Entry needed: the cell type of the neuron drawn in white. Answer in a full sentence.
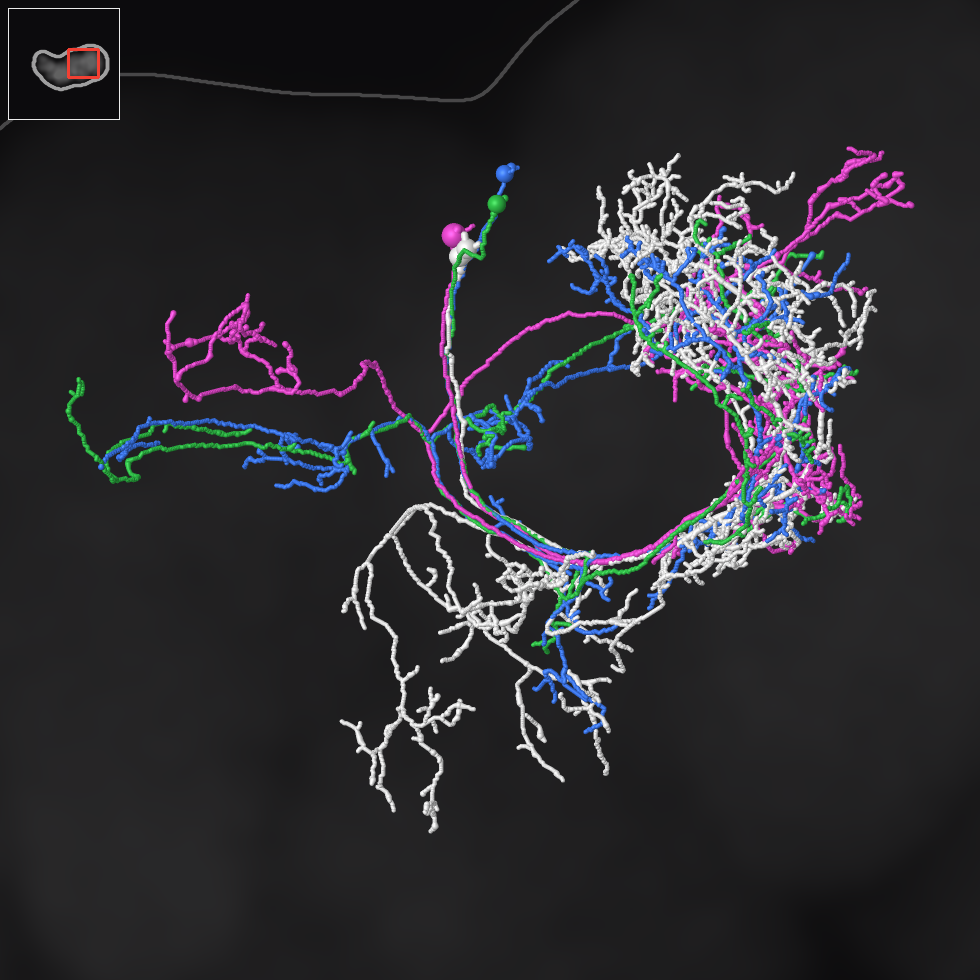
The cell type is SMP471.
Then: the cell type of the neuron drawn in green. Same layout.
The cell type is SMP714m.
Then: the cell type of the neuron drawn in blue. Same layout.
The cell type is SMP713m.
